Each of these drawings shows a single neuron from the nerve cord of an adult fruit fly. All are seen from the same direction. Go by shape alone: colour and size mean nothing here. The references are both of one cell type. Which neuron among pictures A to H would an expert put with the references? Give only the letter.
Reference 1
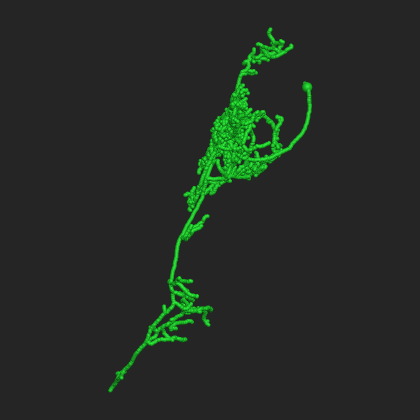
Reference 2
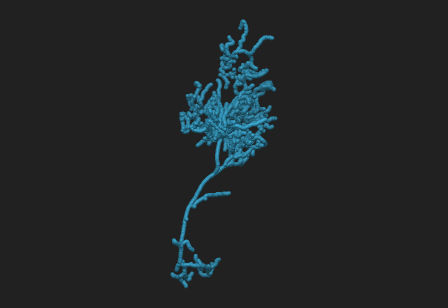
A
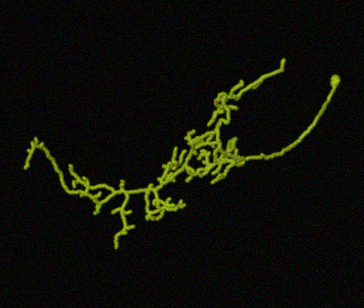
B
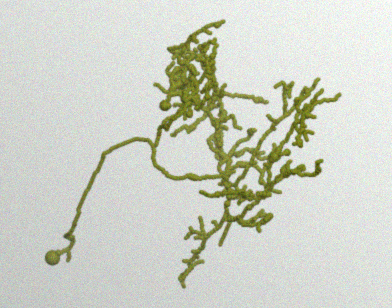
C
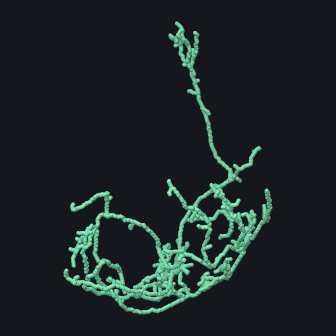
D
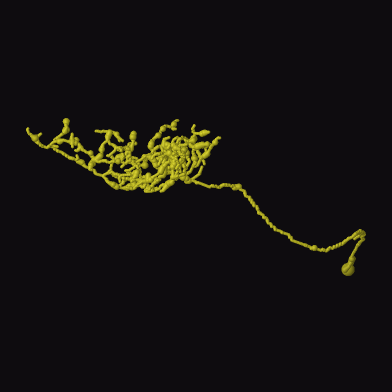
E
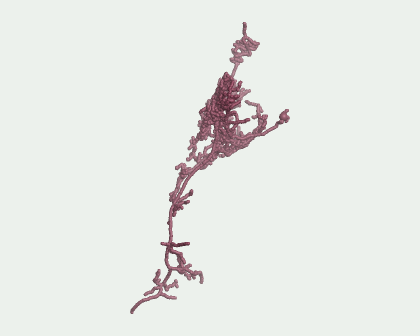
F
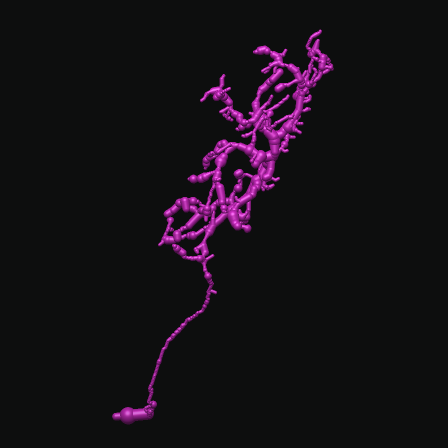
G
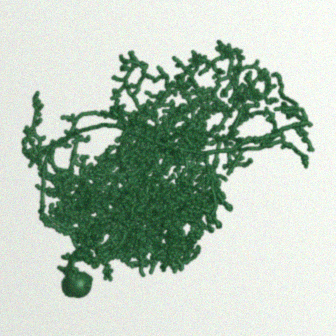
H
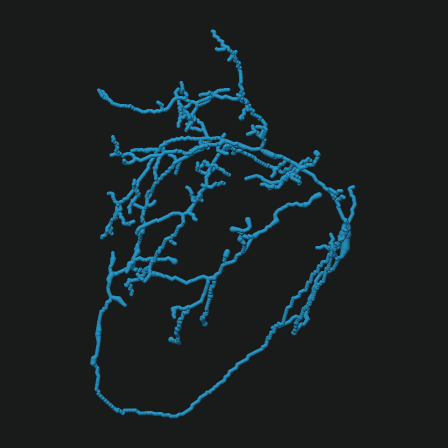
E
